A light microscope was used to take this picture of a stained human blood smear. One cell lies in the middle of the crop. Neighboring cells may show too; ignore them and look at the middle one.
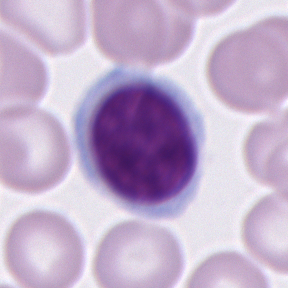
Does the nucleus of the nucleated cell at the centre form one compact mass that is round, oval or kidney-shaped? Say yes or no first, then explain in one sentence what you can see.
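Yes. The nucleus is a smooth oval with no indentation or lobes.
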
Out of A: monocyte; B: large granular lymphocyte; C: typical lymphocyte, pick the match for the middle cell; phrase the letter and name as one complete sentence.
The centrally located cell is a typical lymphocyte, making option C the correct choice.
